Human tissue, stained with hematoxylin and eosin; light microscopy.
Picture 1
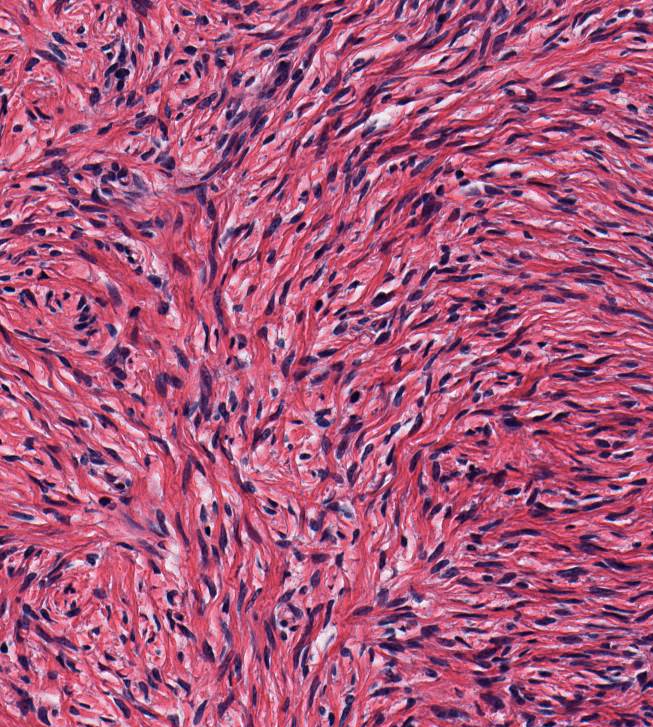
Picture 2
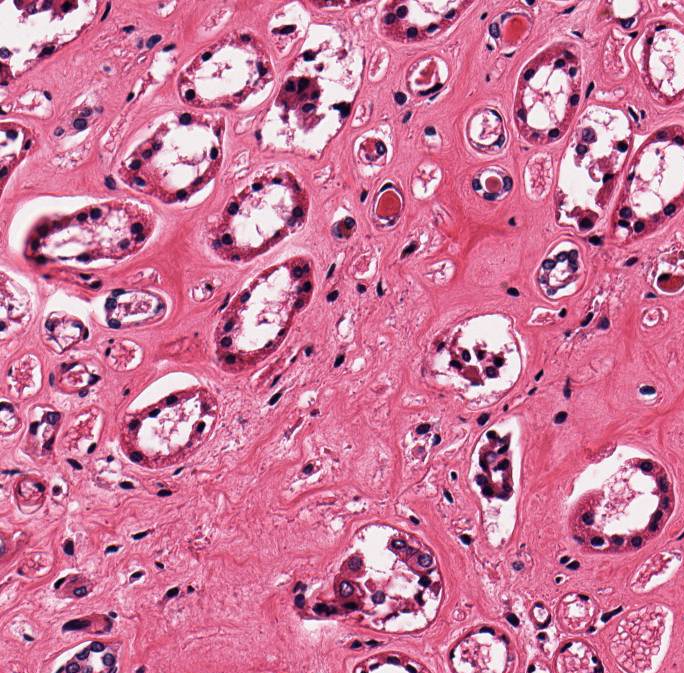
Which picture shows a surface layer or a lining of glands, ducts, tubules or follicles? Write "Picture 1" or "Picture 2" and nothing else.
Picture 2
